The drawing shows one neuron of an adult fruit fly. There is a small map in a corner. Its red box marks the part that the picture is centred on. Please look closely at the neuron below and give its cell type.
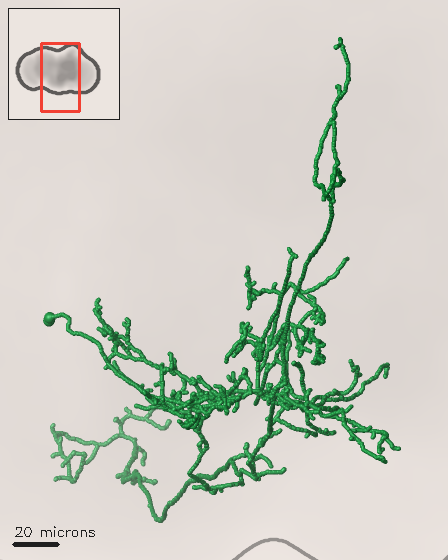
AN09B035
